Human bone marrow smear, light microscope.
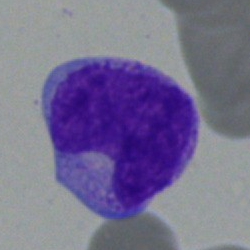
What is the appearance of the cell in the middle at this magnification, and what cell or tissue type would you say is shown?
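The outline is irregular and roughly triangular rather than round. A large nucleus fills most of the cell. The cytoplasm is widest at the lower left, and no clear vacuoles are seen in it. This is a monocyte.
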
